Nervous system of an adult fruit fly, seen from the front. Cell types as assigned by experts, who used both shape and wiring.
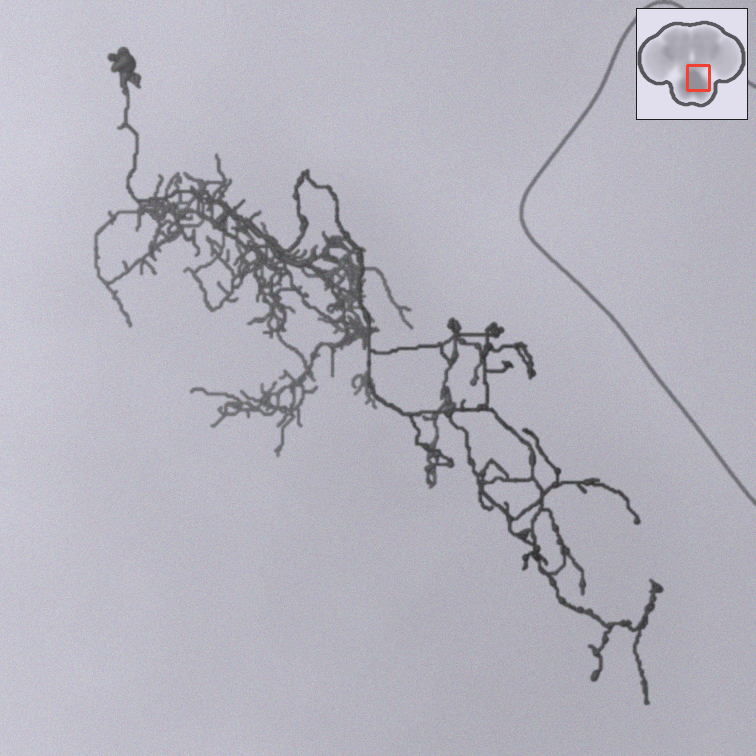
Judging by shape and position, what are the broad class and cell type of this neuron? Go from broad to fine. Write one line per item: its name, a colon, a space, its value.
broad class: nerve-cord intrinsic neuron
cell type: INXXX307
